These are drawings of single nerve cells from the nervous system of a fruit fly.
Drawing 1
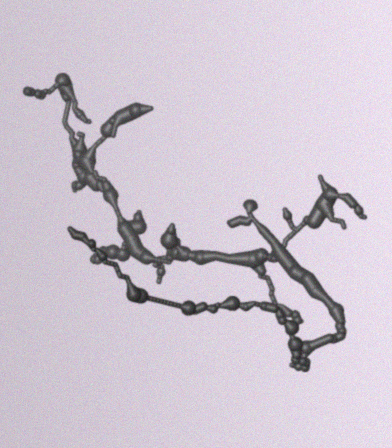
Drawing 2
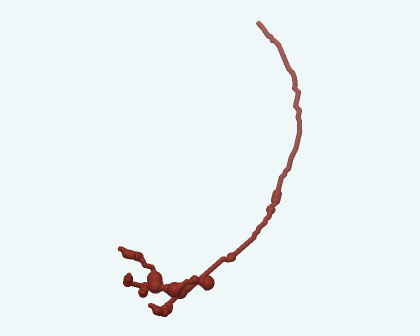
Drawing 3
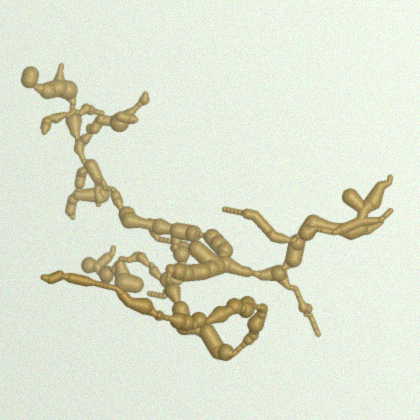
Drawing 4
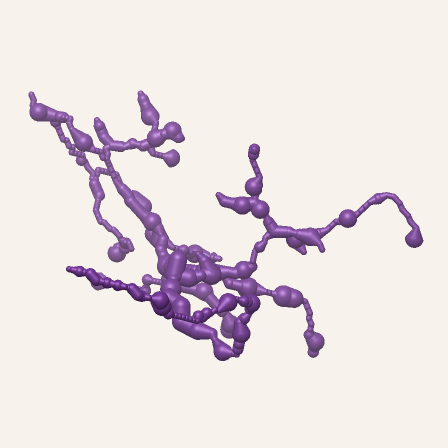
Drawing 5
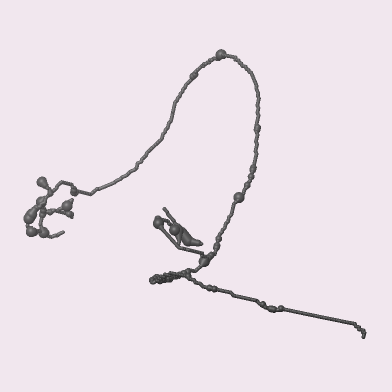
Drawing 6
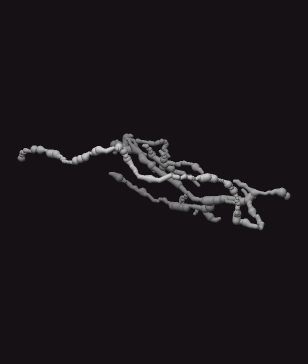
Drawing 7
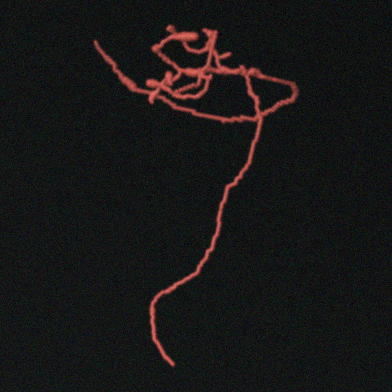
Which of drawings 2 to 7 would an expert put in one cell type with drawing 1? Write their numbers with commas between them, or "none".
3, 4, 6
